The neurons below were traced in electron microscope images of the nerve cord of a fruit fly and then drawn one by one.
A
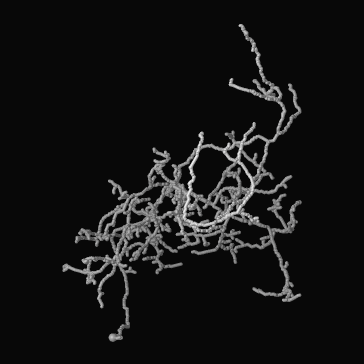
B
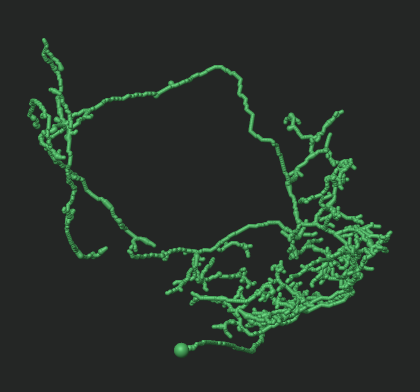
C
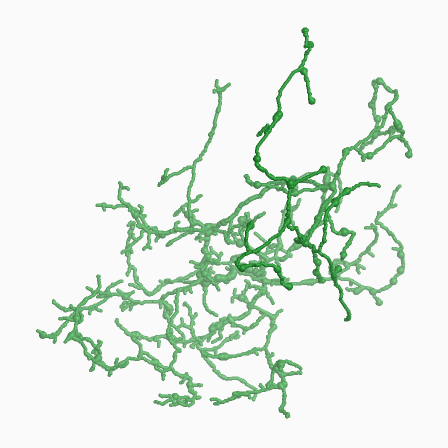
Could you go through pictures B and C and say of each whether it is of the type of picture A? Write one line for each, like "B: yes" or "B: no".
B: no
C: yes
